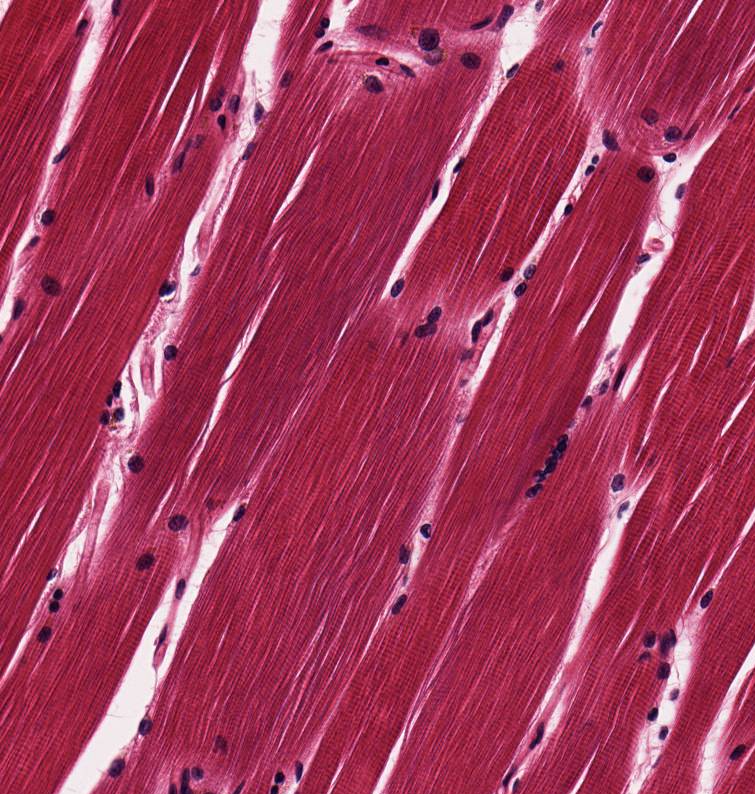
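Skeletal muscle: fibres show fine transverse cross-striations, and their oval, dark nuclei lie at the fibre edges. Fibre cytoplasm stains deep red-pink throughout. Between fibres run thin strips of pale pink loose connective tissue containing scattered small dark nuclei.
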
